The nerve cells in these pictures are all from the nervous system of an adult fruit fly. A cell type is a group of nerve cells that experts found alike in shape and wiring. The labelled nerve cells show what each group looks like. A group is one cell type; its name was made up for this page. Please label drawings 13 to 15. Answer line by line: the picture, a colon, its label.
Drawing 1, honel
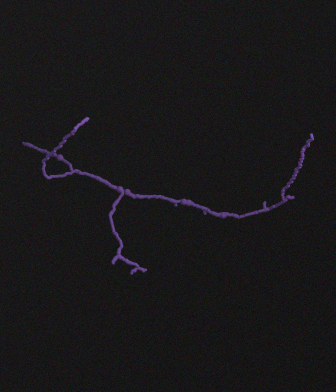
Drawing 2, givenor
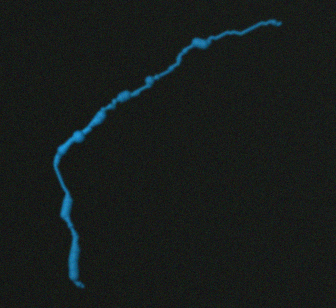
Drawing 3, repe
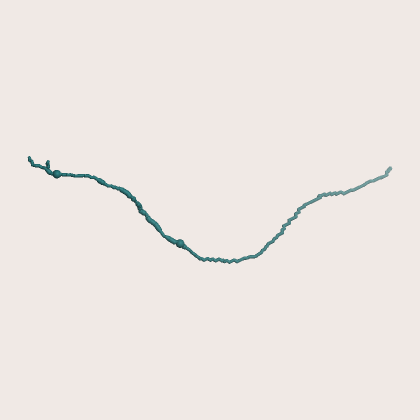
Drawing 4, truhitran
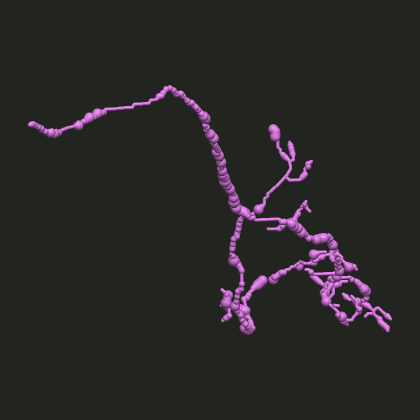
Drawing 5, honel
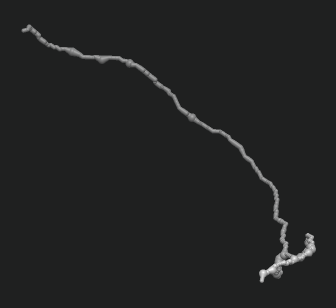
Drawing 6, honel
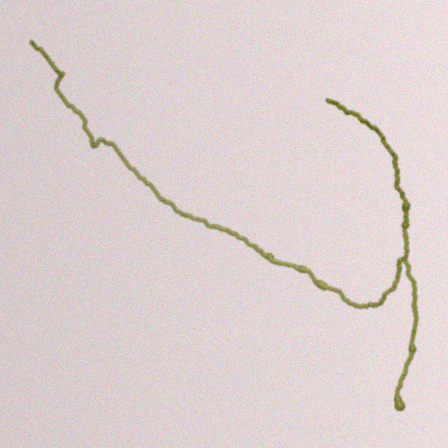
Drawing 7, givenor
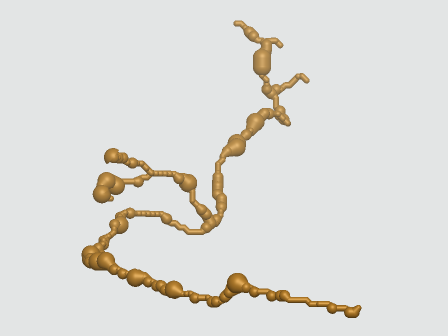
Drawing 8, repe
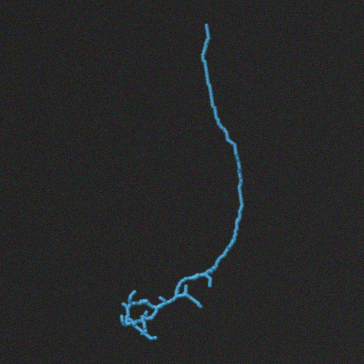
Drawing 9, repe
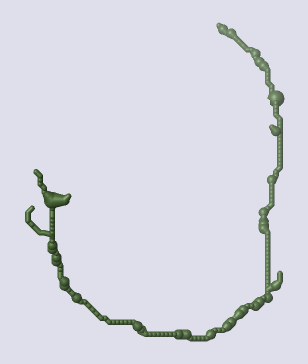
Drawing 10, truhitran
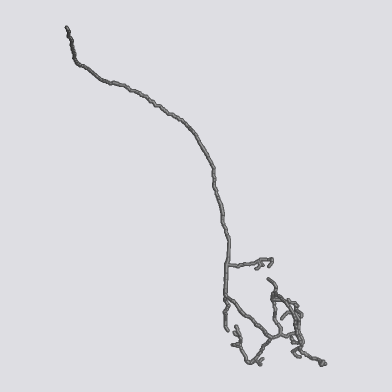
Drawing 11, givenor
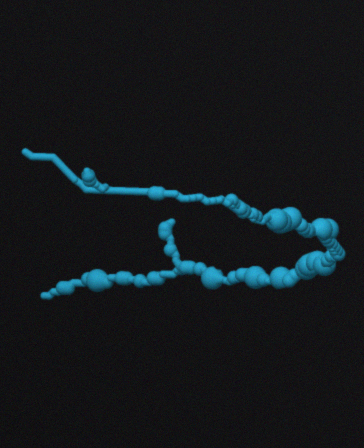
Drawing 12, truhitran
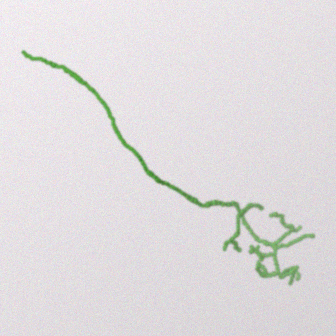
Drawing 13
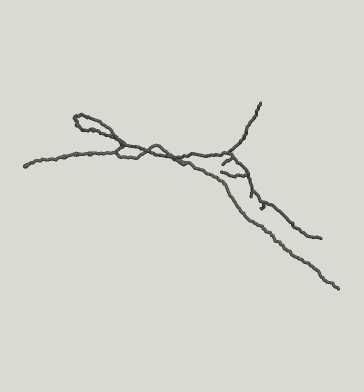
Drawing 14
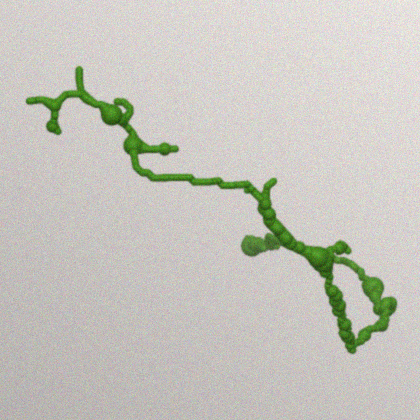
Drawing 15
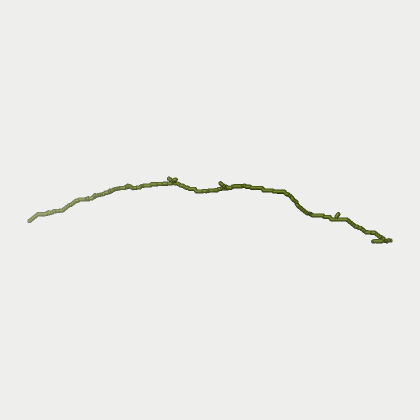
13: honel
14: repe
15: honel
